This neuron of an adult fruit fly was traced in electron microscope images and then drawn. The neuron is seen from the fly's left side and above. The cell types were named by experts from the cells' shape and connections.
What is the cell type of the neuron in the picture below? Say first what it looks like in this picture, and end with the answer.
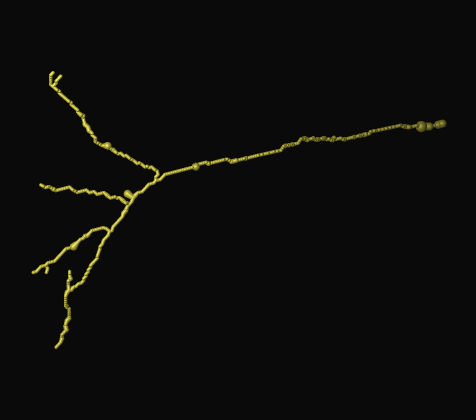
It has a dozen or fewer branch ends. In this view it is wider than it is tall. This is a sensory neuron entering the nerve cord. Its cell type is SNta43.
